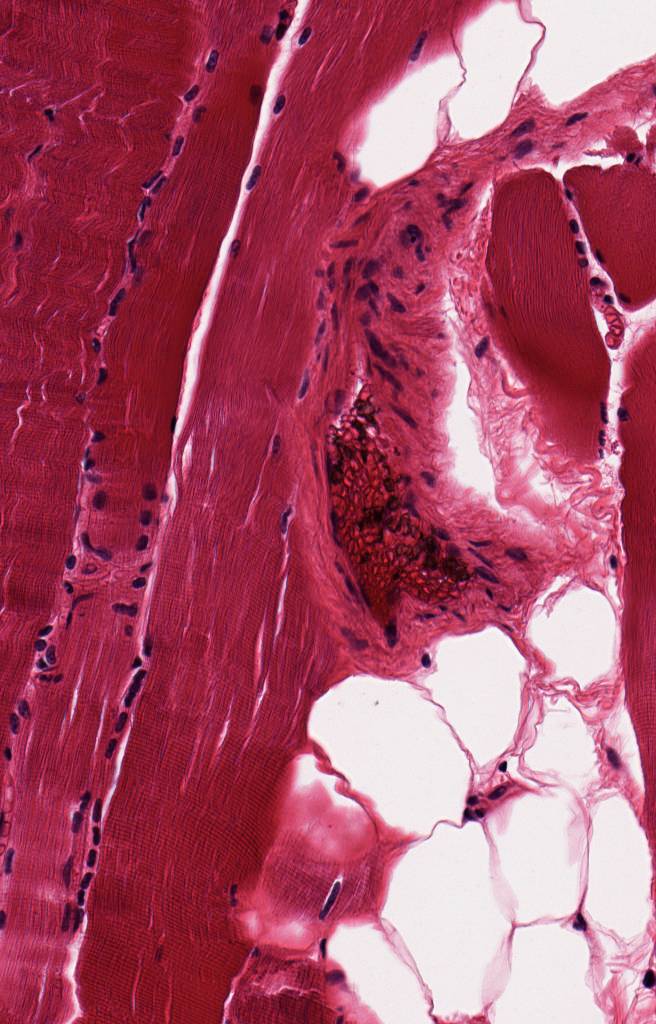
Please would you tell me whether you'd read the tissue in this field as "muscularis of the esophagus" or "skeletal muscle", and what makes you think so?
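Verdict: skeletal muscle. Check one, nuclear position: the dark, elongated muscle nuclei lie at the edges of the fibres.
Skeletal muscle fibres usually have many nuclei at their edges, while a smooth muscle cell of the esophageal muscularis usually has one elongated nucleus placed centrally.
Check two: at the upper right, obliquely cut fibres appear as separate rounded profiles.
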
